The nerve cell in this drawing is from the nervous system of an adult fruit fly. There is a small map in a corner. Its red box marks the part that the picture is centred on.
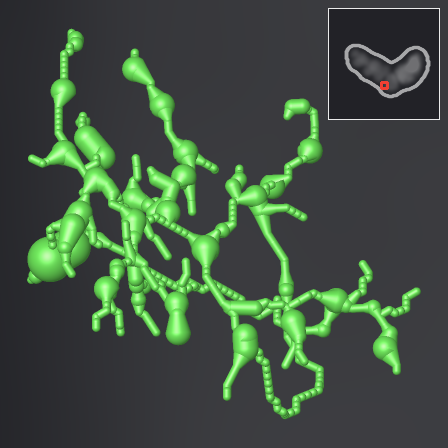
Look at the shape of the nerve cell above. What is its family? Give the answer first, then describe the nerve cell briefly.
Its family is Dm. This is an optic-lobe intrinsic neuron. The cell body can be seen on the left of the picture. In this view it is about as wide as it is tall.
